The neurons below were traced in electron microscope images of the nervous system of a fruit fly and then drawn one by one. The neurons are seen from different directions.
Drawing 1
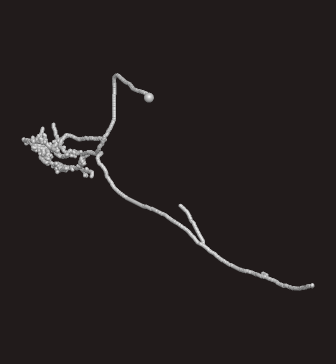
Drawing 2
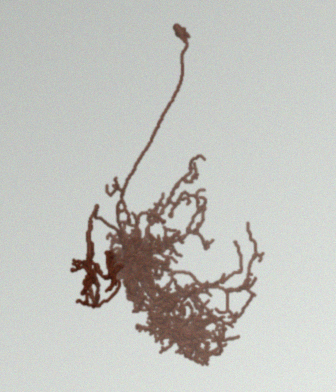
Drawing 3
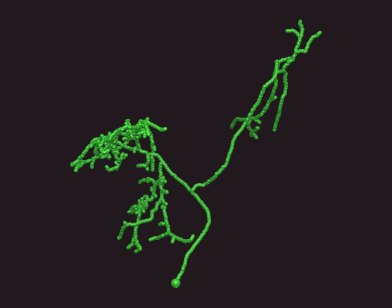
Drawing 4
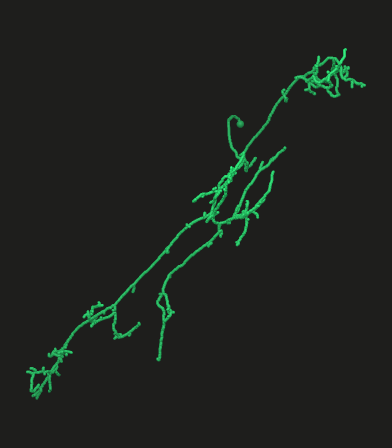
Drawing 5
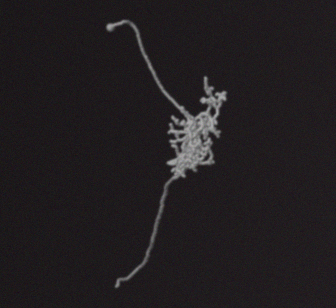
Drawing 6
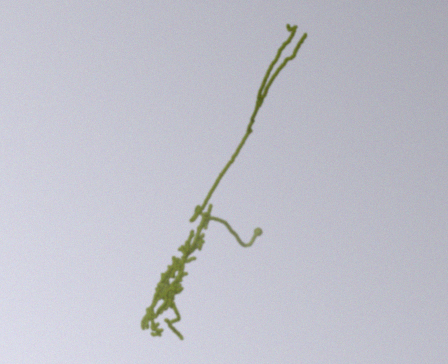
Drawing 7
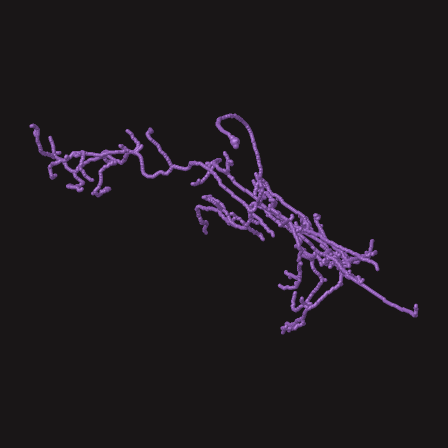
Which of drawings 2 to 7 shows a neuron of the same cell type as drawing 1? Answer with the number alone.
6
